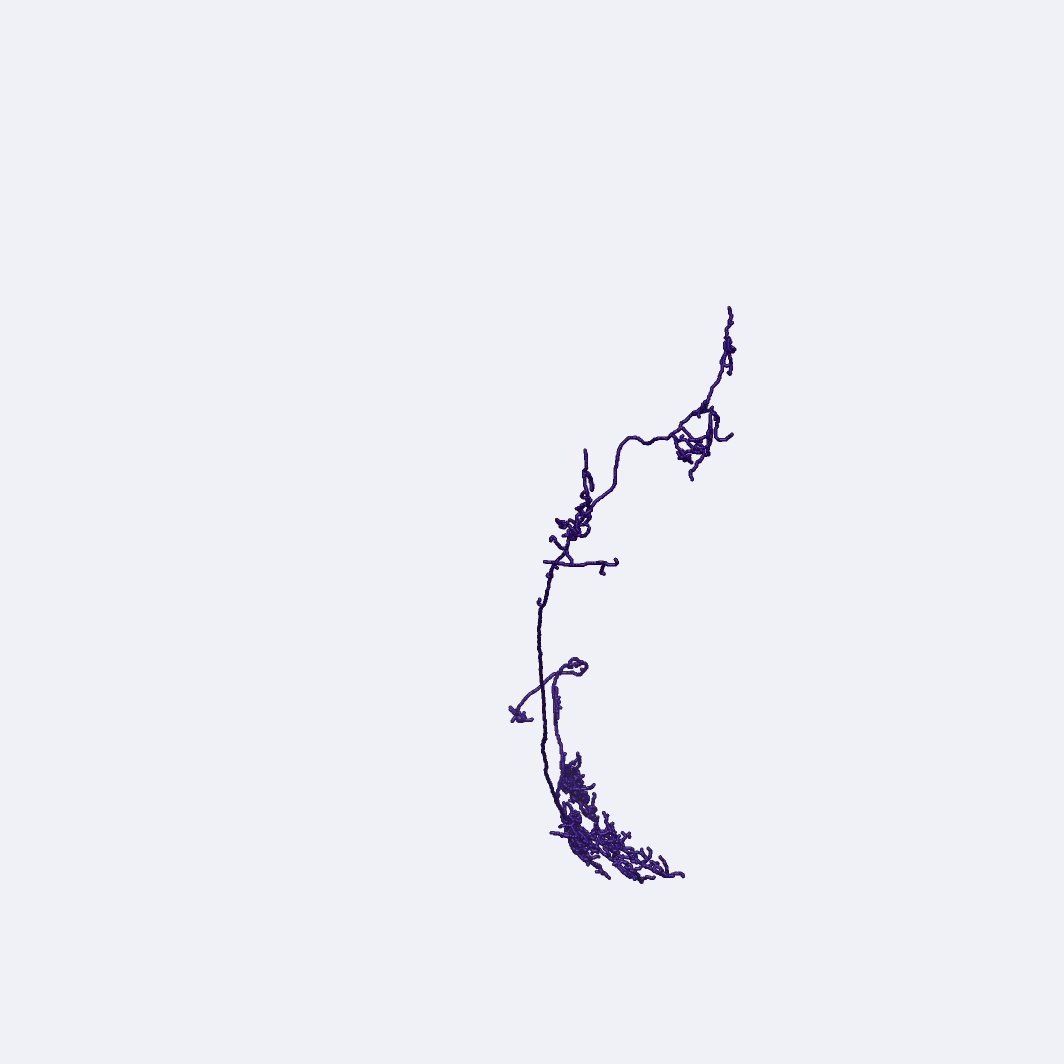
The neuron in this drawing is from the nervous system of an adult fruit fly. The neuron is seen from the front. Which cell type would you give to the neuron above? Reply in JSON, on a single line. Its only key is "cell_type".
{"cell_type": "AN05B025"}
